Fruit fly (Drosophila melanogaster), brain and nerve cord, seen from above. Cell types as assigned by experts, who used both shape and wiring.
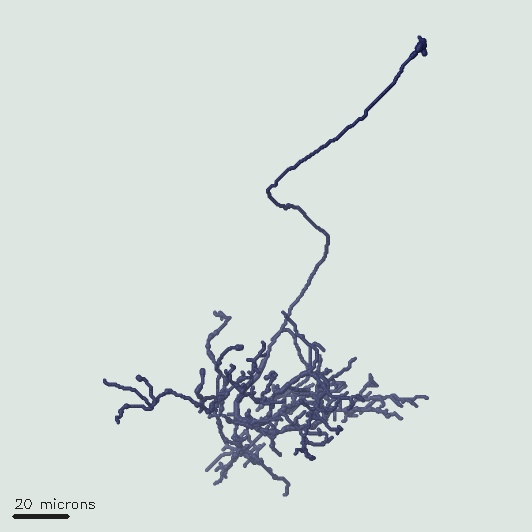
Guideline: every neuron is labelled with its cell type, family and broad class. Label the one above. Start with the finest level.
PS041; hemilineage WEDd1; central-brain intrinsic neuron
